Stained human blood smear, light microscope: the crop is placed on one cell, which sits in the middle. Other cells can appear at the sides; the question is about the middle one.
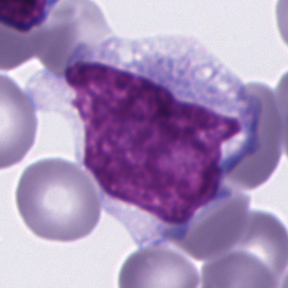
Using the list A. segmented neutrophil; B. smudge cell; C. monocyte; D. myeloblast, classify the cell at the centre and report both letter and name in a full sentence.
The expected answer is option C, the central cell being a monocyte.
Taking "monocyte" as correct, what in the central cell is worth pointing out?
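This monocyte has a nucleus that is one irregular, angular mass, not divided into separate lobes.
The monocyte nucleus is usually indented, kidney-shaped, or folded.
The irregular, angular outline seen here does not match those usual forms. The chromatin is a fine, lacy network with small lighter spaces. Pale grey-blue cytoplasm forms its widest band above the nucleus, and that upper cytoplasm holds many small clear vacuoles.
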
